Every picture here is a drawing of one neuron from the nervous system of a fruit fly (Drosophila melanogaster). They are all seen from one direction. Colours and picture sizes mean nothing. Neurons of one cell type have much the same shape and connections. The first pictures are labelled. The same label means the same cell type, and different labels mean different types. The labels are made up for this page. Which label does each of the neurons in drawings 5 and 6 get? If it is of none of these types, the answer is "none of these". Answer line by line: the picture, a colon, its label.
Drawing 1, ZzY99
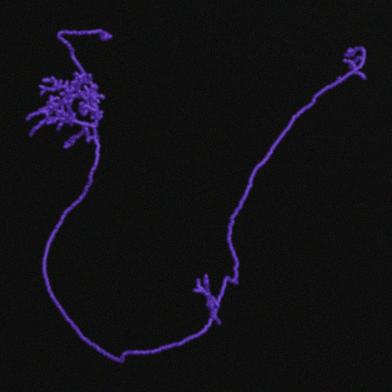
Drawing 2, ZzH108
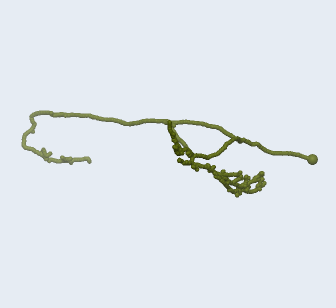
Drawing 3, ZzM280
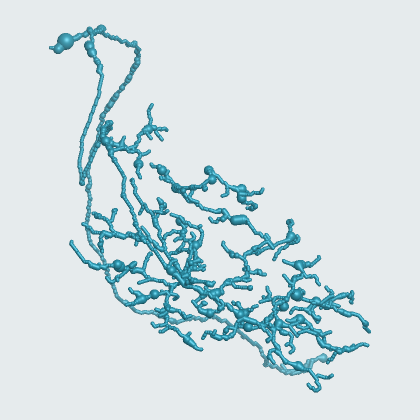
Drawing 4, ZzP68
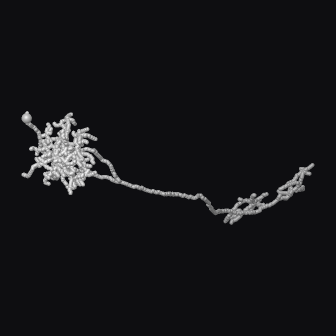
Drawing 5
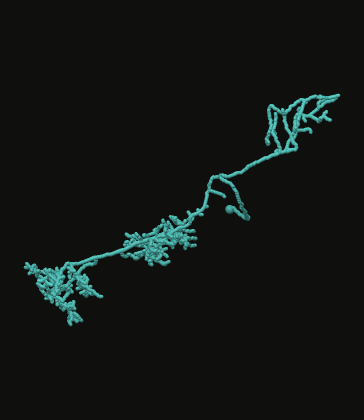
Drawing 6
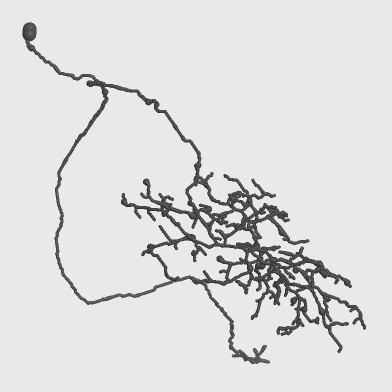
5: none of these
6: ZzM280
